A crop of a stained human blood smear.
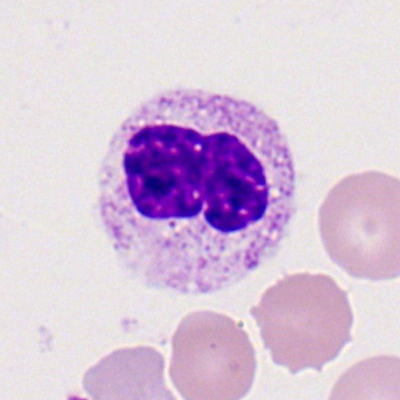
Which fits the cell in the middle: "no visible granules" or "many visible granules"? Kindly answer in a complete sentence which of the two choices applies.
Its cytoplasm contains many granules that can be seen.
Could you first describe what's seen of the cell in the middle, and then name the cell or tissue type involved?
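A smooth, round outline bounds the cell. Its nucleus consists of two lobes lying side by side and is positioned near the centre. Cytoplasm forms a wide rim around the nucleus on all sides. The cell is a segmented neutrophil.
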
